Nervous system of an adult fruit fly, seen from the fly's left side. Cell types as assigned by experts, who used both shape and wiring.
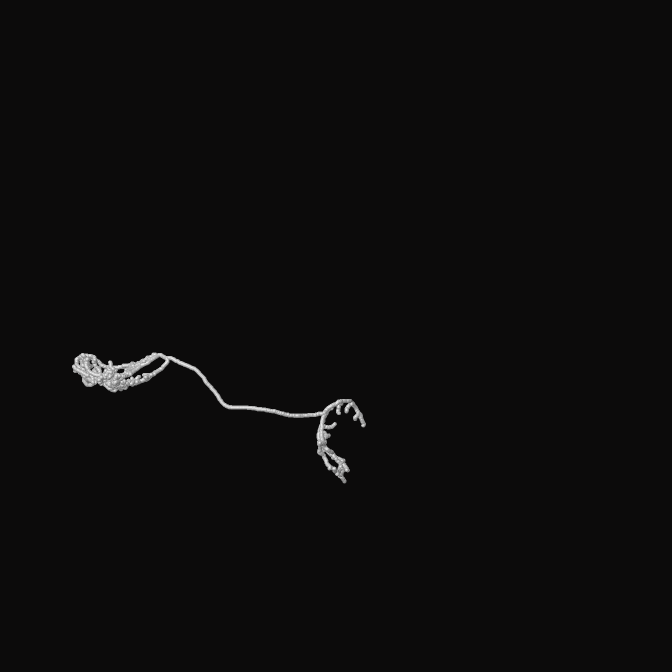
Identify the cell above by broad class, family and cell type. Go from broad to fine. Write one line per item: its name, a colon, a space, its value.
broad class: descending neuron
family: hemilineage MX12
cell type: DNge001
